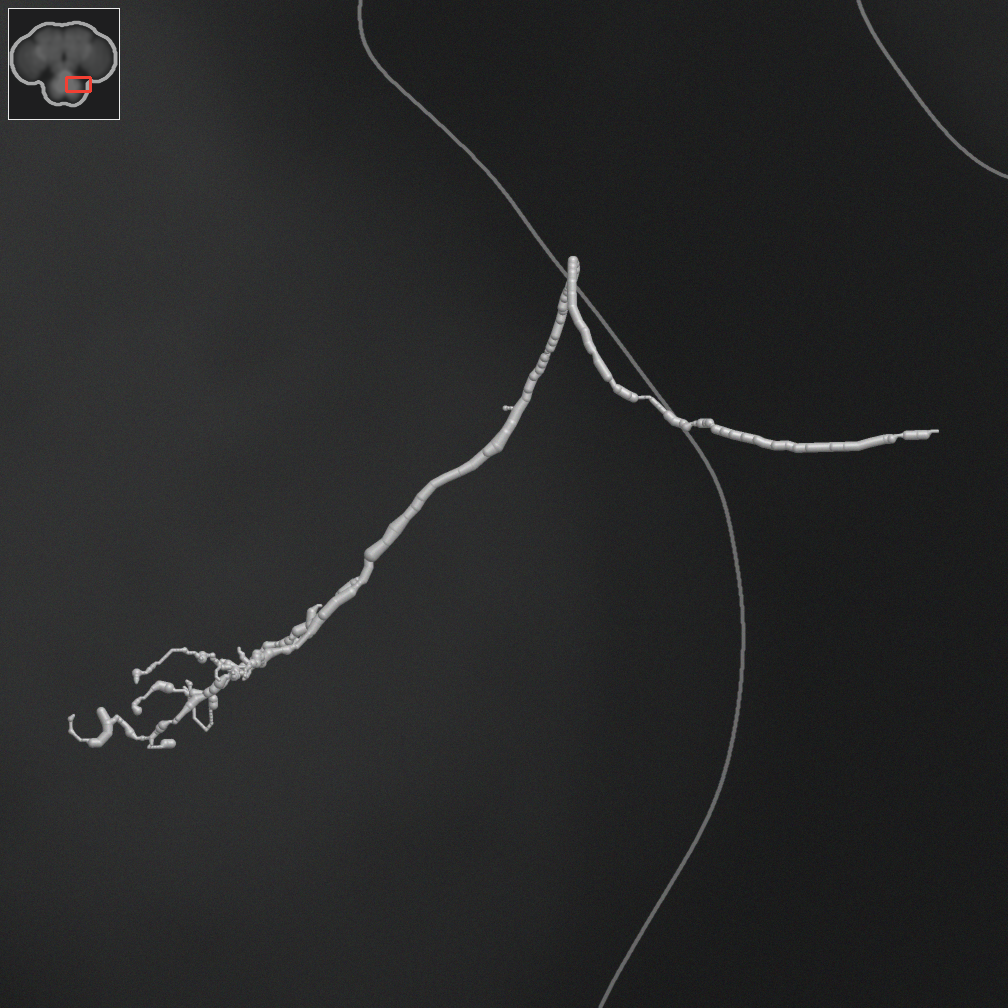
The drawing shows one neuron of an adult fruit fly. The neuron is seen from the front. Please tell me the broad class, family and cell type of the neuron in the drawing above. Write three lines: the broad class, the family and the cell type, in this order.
sensory neuron entering the nerve cord
class mechanosensory proprioceptive
SNpp61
